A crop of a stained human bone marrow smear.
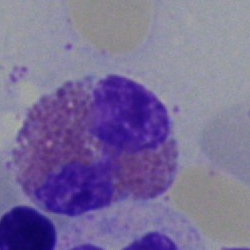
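Eosinophil, central cell. Nucleus split into two separate lobes: one upper right, one lower left. Chromatin of both lobes dense, dark purple. Granular cytoplasm fills the other two sides, between the lobes.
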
